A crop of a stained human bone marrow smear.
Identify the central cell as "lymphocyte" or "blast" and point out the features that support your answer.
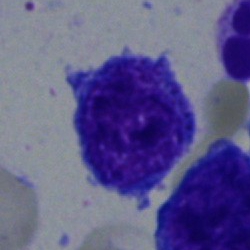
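This is a blast. Notice the chromatin, which settles it: here it looks finely stippled rather than clumped.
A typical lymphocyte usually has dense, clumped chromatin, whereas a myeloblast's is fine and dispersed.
Beyond that, the cytoplasm is deep blue and forms only a thin rim around the nucleus, and small pointed projections stick out from the upper edge of the cell.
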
